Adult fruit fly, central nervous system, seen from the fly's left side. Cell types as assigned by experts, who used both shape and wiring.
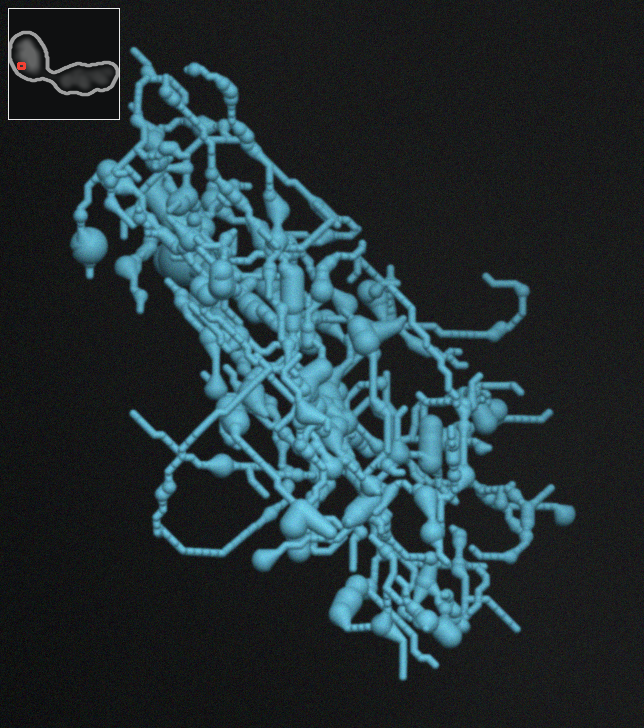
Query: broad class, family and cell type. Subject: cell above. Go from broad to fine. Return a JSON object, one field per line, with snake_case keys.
{
 "broad_class": "central-brain intrinsic neuron",
 "family": "hemilineage TRdm",
 "cell_type": "GNG605"
}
